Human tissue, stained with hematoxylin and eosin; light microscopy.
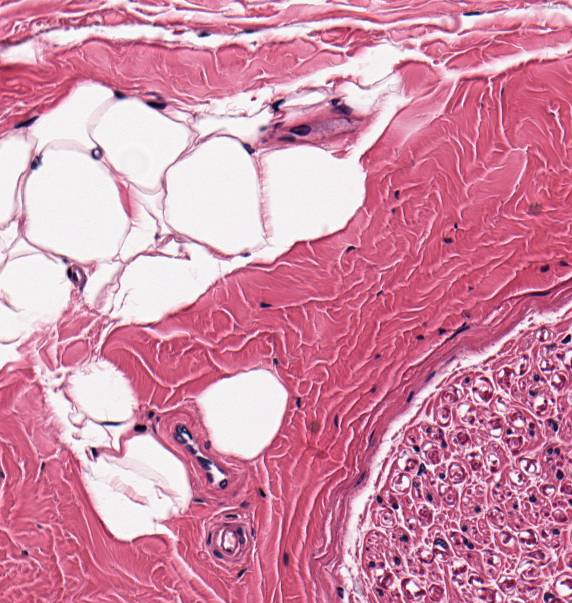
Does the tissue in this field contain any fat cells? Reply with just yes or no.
Yes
